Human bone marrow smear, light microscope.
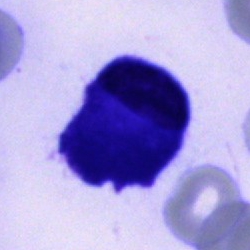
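Plasma cell in a stained human bone marrow smear. The nucleus sits in the upper part of the cell and has a nearly straight lower border. Deep blue cytoplasm fills about the lower half of the cell. Small blunt projections stand out from the lower edge of the cell.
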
